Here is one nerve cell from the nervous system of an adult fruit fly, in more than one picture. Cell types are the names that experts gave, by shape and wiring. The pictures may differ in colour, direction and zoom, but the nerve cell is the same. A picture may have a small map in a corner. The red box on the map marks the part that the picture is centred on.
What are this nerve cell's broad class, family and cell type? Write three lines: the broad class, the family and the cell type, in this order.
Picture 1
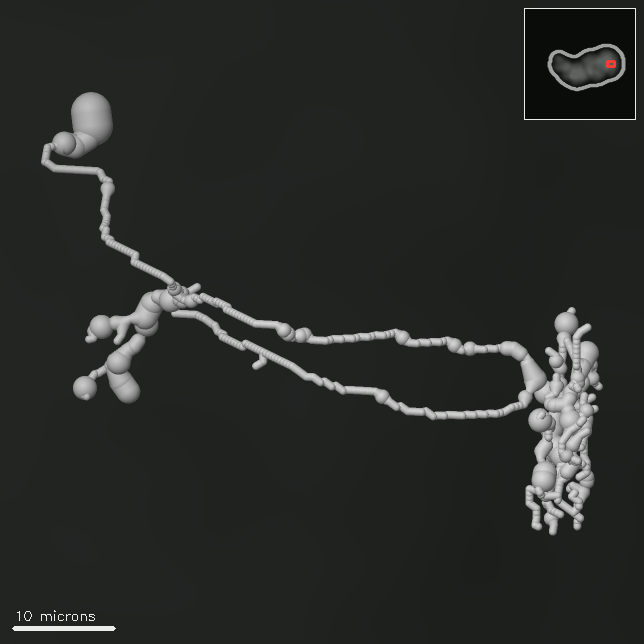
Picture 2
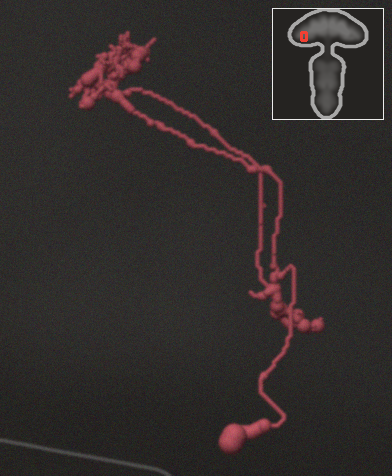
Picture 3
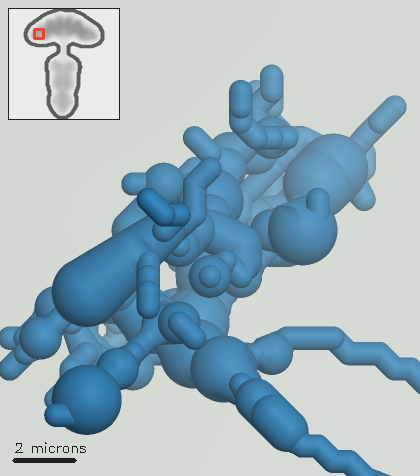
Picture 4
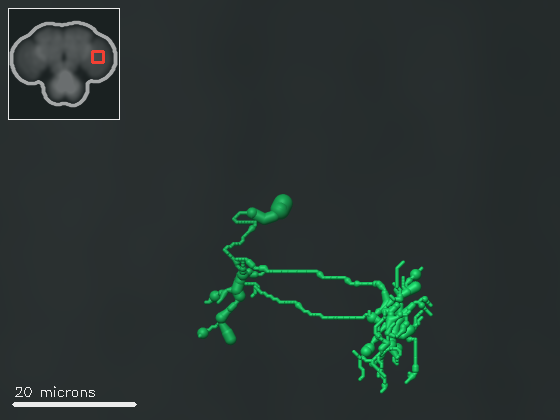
optic-lobe intrinsic neuron
T
T4c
